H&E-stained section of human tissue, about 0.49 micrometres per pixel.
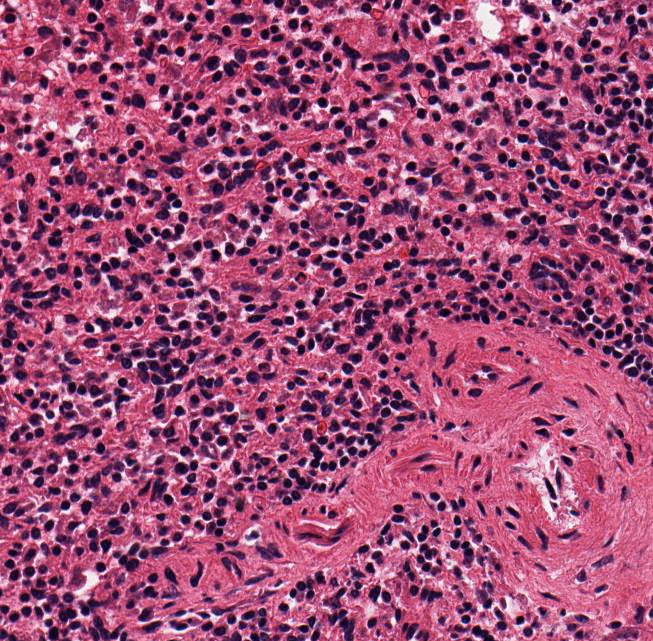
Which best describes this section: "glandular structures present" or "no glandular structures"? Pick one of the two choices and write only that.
No glandular structures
